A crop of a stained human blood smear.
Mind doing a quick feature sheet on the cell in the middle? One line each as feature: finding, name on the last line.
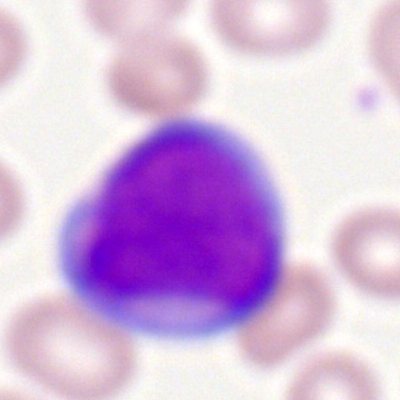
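Nucleus: large, occupying most of the cell
Chromatin: evenly purple, no coarse dark clumps
Cytoplasm: no visible granules
Surface: without projections
Name: myeloblast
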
